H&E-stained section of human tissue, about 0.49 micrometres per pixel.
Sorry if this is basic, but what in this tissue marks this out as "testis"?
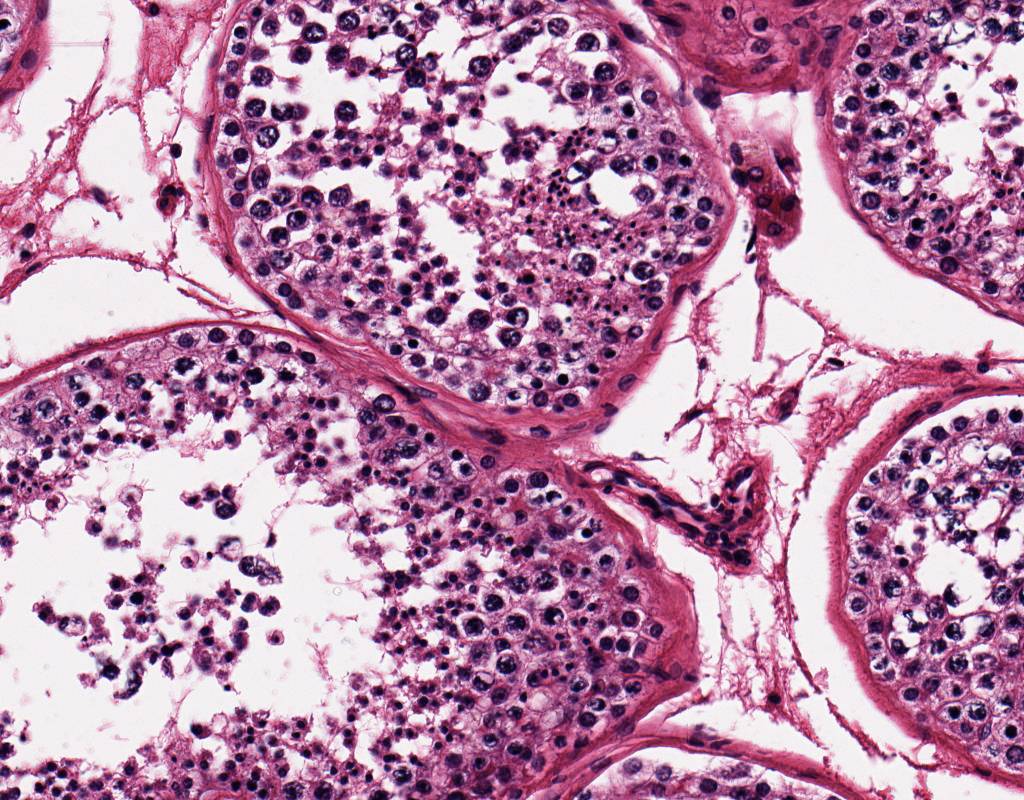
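What fits the testis here is the tubules. Each has a thin pink wall with flattened, elongated nuclei and a stratified epithelium many cells deep, running from wall toward centre. Many large round nuclei there have coarse, clumped dark chromatin.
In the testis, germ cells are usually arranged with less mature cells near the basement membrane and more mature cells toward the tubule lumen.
The small, dense, dark nuclei crowded toward the centre of the upper middle tubule fit that.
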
